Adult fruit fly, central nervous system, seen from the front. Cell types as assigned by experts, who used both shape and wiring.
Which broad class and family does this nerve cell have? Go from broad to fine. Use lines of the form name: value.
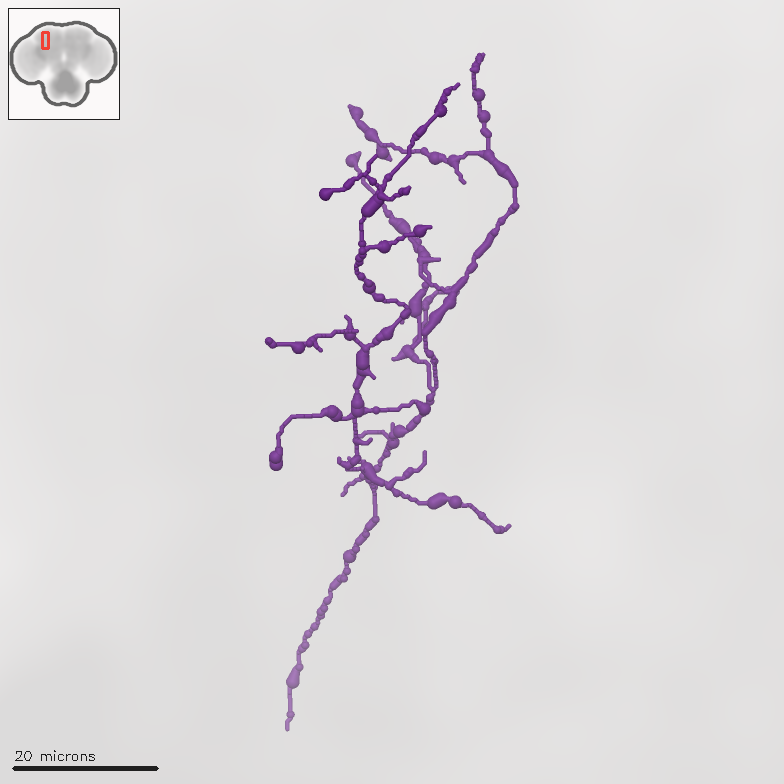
broad class: visual projection neuron
family: MeVP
